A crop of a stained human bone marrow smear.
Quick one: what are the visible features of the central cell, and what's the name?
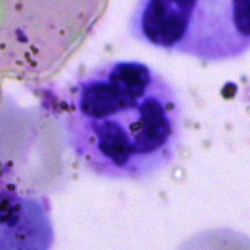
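Nucleoli: none seen in the nucleus. Cytoplasm: no coarse orange-red granules. Outline roughly round. A small dark rod-shaped particle lies in the pale space enclosed by the nuclear lobes. Segmented neutrophil.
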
